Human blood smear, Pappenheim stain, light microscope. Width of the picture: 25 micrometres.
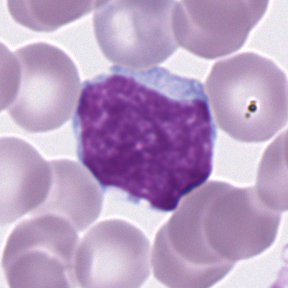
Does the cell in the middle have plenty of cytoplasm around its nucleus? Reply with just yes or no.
No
